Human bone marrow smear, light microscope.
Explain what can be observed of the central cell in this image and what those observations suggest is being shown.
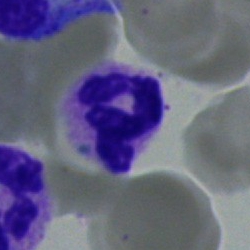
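Outline rounded and smooth. Nucleus a closed ring around a pale central hole, with a thick lobe extending downward from the ring. Cytoplasm pale pinkish-lilac. Segmented neutrophil.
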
